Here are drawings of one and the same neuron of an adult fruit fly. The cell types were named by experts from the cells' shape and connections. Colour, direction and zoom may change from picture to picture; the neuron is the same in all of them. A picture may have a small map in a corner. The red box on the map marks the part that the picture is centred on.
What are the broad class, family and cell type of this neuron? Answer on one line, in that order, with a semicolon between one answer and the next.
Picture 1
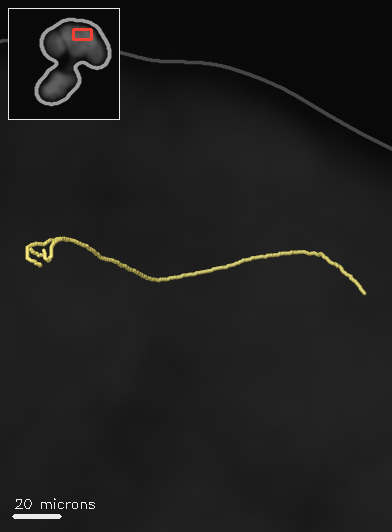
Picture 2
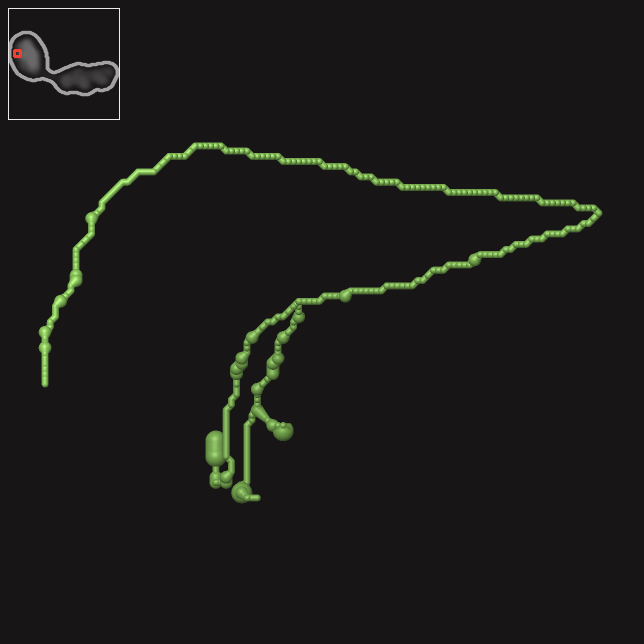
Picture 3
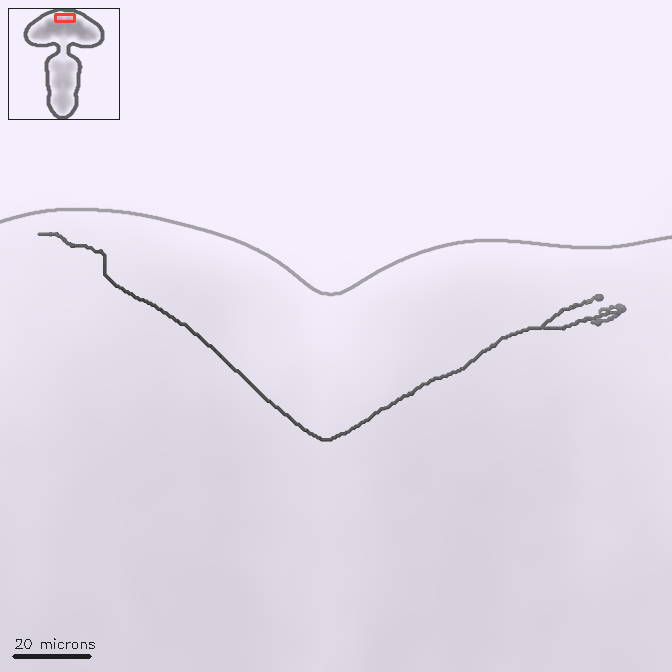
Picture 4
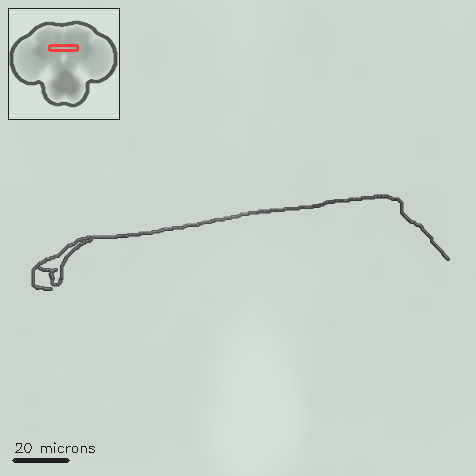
sensory neuron entering the brain; class olfactory; ORN_DA3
